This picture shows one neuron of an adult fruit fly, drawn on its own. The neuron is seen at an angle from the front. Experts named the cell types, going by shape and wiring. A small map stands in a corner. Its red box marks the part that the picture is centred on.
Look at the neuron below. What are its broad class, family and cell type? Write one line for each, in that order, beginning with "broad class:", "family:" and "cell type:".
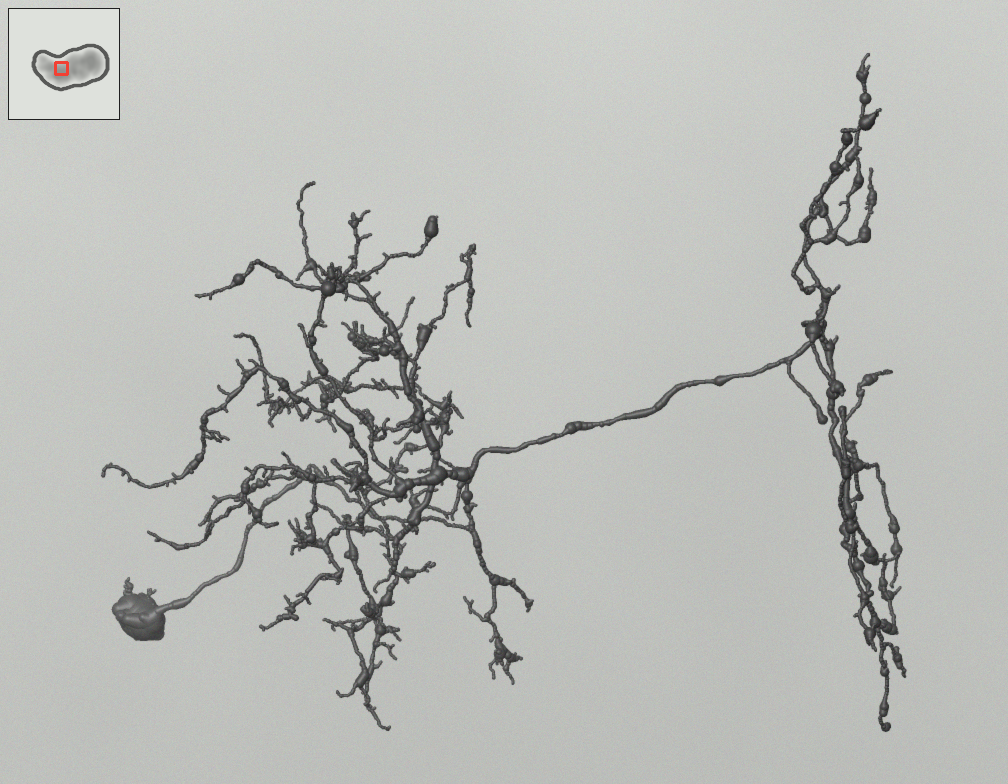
broad class: optic-lobe intrinsic neuron
family: Tlp
cell type: Tlp11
